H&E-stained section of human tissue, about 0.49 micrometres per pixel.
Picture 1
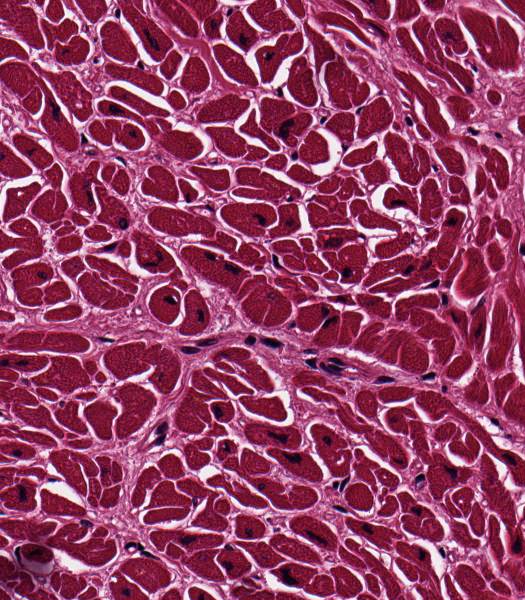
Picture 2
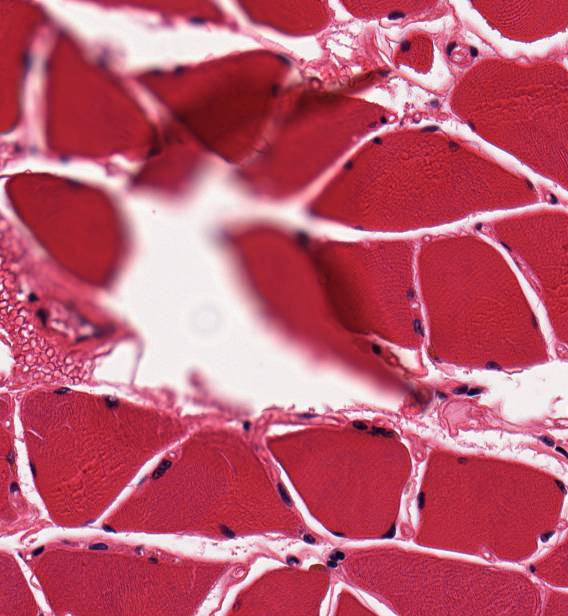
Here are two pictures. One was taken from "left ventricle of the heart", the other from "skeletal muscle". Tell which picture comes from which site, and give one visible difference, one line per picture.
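The field in picture 1 comes from the left ventricle of the heart. Many fibres show a single dark nucleus lying centrally within the fibre.
The field in picture 2 comes from the skeletal muscle. The dark, flattened nuclei lie at the edges of the fibres, just under their borders.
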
